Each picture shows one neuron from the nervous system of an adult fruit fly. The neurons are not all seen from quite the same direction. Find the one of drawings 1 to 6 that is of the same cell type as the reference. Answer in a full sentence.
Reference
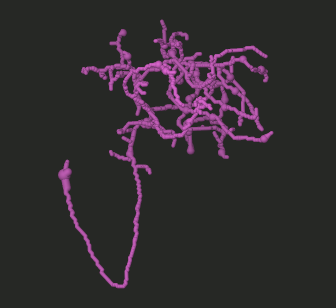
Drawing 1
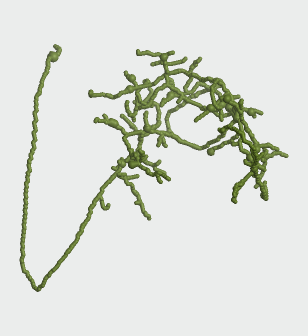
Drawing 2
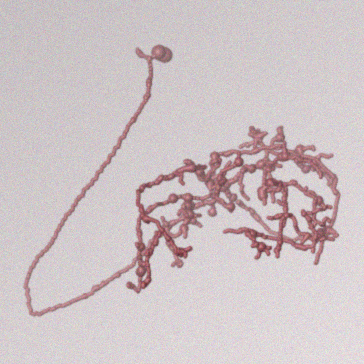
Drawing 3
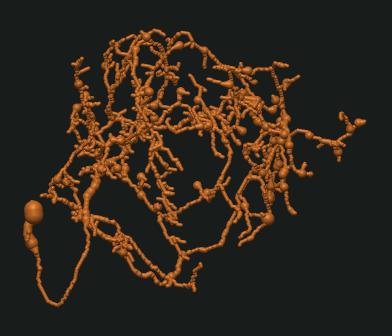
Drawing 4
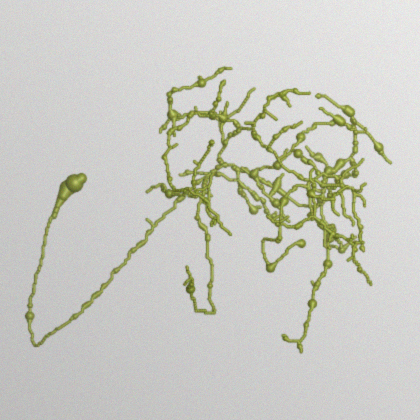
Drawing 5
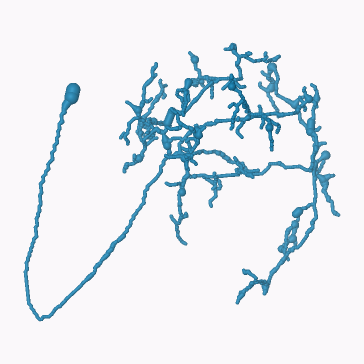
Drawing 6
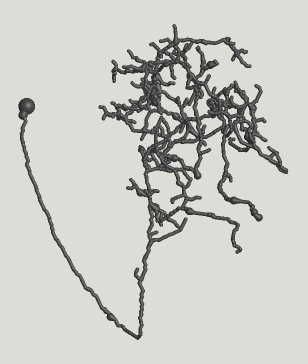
The neuron in drawing 4 is of the same cell type.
